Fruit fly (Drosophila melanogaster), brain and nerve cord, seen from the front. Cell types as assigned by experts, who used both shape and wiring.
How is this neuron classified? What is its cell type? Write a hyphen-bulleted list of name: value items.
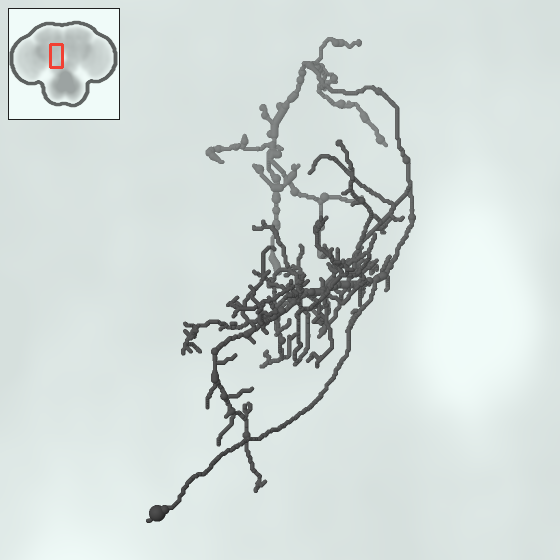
- cell type: CB3419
